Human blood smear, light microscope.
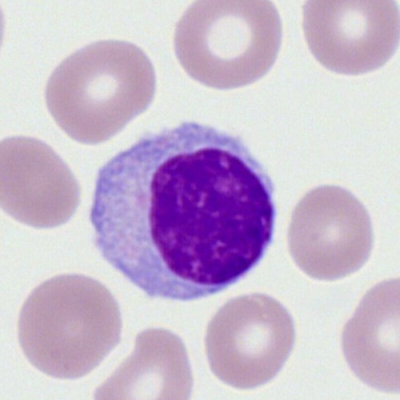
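Lymphocyte at the centre of the smear: notice its roughly round outline, though the border is finely ragged rather than perfectly smooth. A moderate rim of pale blue cytoplasm sits mostly to the left of the nucleus. Take your time over the nucleus; no distinct nucleoli show in it.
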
